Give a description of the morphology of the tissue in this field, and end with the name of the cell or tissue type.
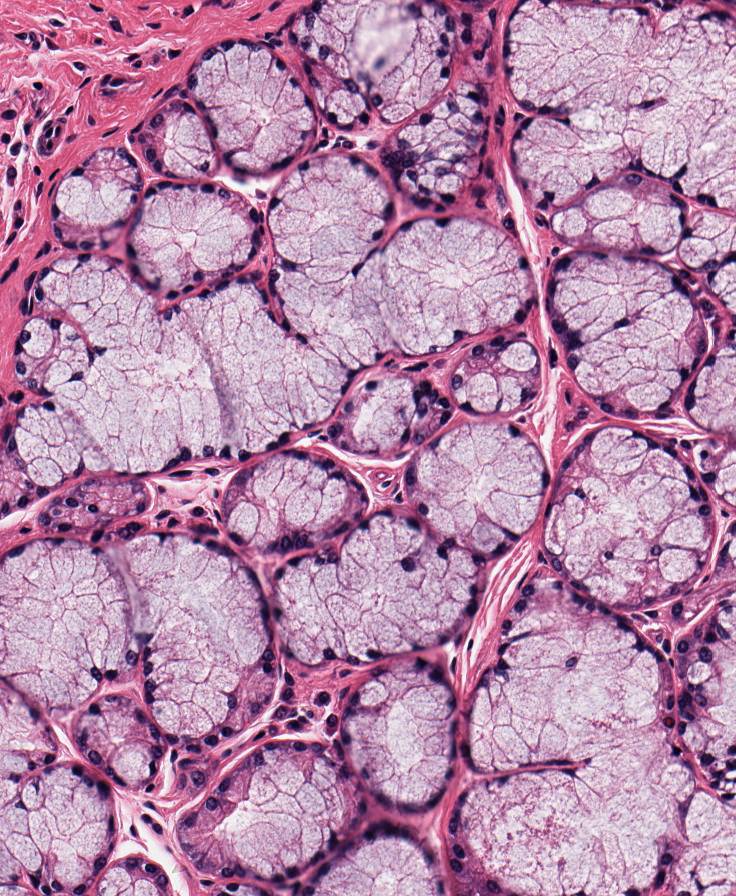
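Closely packed rounded glandular units fill almost the whole field, clustered by thin pink connective tissue partitions. Gland cells have pale, foamy, lightly purple-grey, finely net-like cytoplasm. Their nuclei are small, dark and flattened, pressed against each unit's outer edge. This is minor salivary gland.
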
